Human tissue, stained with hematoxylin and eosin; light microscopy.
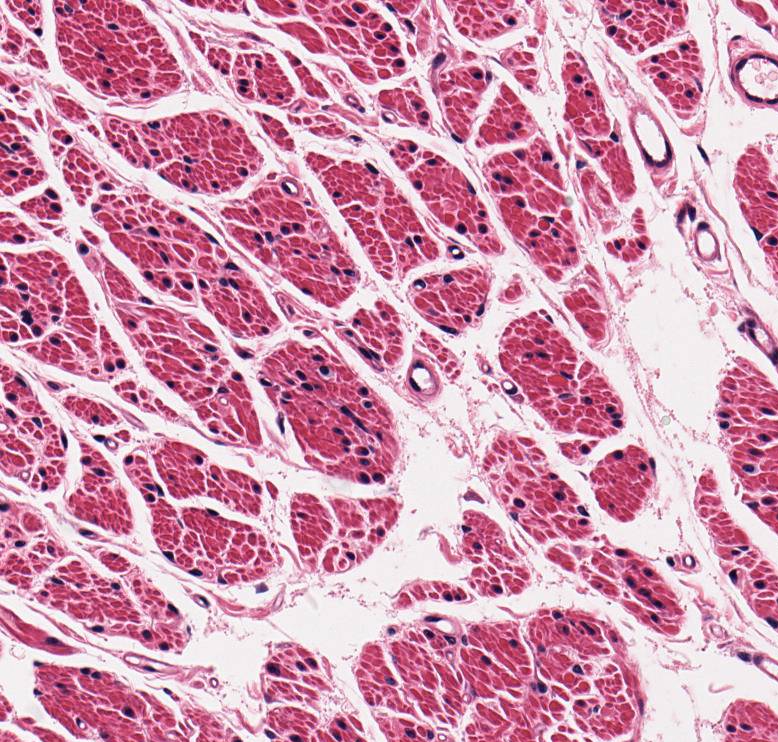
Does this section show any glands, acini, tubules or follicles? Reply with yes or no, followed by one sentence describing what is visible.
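No. No epithelium, glands or fat cells are present anywhere in the field.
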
